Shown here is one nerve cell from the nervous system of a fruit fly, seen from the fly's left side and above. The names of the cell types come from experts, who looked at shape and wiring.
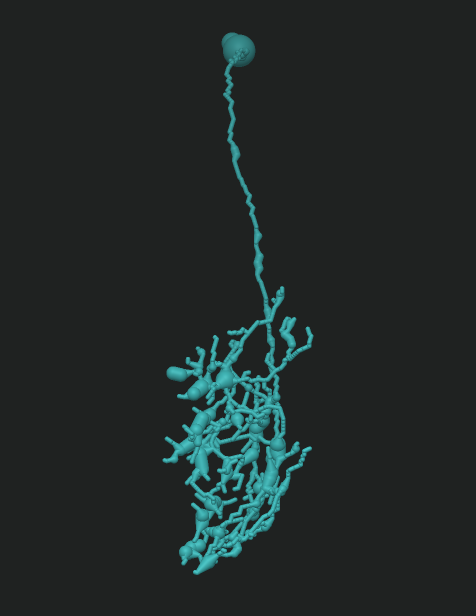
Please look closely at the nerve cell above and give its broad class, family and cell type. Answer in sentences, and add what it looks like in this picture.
It is an optic-lobe intrinsic neuron. The family is LPi. Its cell type is LPi3a. The cell body is at the top of the picture. The picture shows dozens of branch ends.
